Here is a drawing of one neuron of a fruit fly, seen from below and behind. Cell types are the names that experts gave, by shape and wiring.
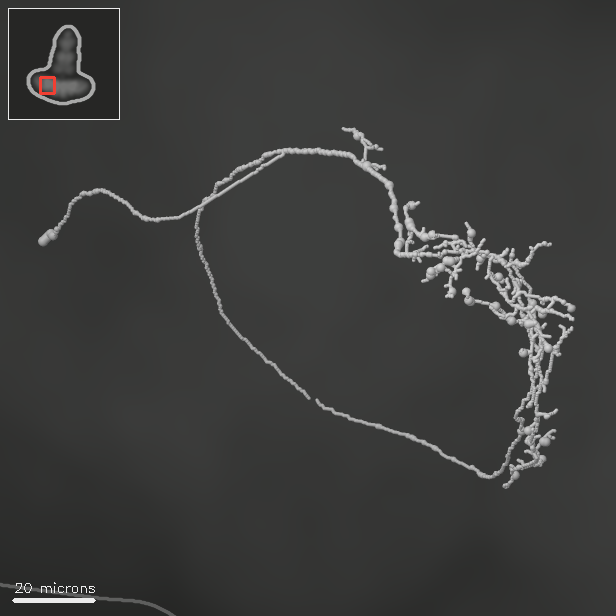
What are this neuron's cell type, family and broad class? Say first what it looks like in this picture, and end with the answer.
From left to right in the picture it spans about 130 microns. Dozens of branch ends can be seen. It is of cell type CB3758. Its family is hemilineage SLPa&l1_lateral. Its broad class is central-brain intrinsic neuron.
